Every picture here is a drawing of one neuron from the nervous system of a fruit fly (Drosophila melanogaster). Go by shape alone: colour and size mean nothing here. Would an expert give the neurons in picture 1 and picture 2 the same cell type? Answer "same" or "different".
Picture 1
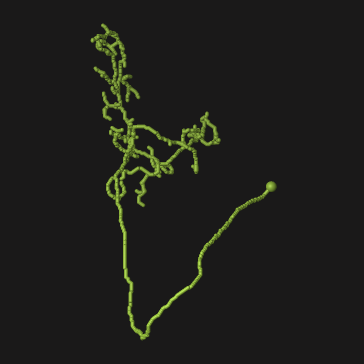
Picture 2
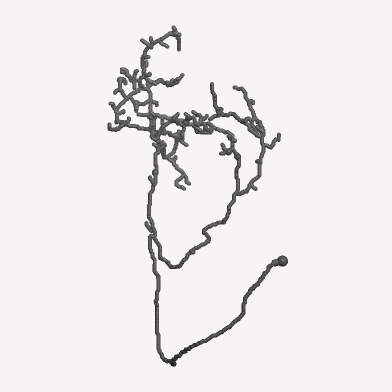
different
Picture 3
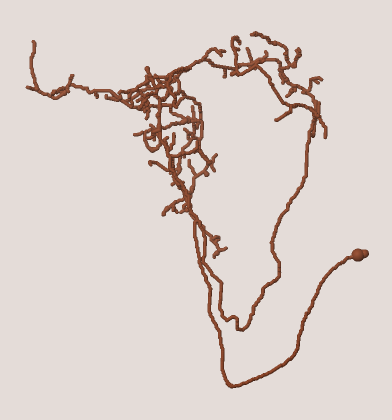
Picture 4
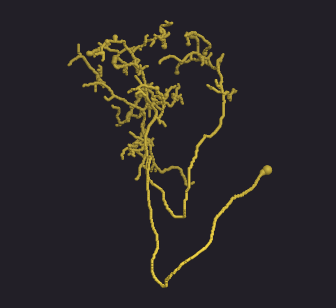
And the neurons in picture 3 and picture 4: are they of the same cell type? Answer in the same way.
same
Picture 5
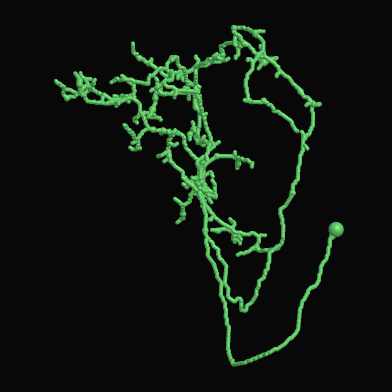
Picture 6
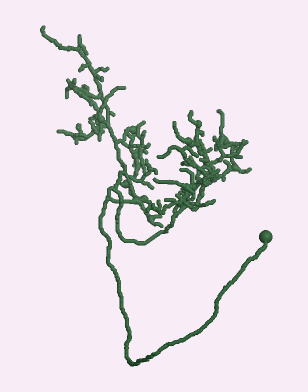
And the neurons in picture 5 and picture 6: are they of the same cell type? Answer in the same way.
different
